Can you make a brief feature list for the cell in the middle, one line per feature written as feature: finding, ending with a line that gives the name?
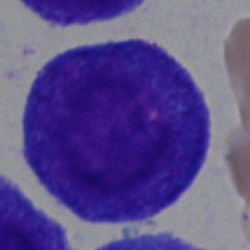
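Outline: roughly round, with a slightly uneven, fuzzy edge
Nucleus: fills almost the whole cell
Granules: none distinct
Vacuoles: none clear
Name: promyelocyte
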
